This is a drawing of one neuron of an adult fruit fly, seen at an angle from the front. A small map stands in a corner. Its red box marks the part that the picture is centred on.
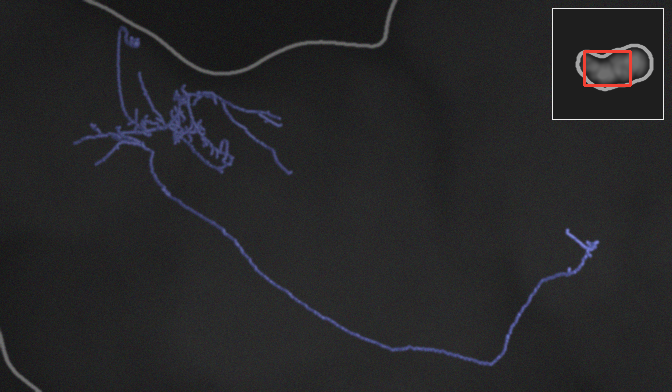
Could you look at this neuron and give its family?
hemilineage 19B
